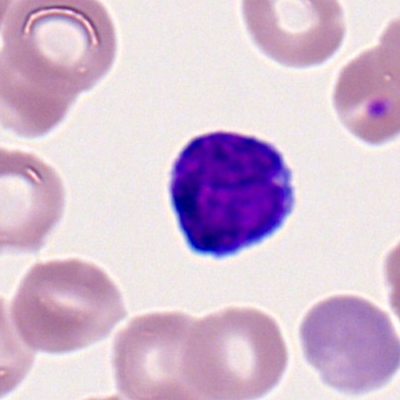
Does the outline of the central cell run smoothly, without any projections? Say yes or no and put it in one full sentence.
Yes, no projections, blebs or ragged parts break the cell's outline.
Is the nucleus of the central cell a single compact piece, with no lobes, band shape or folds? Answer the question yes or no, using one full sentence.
Yes, the cell's nucleus is compact, undivided and round, oval or kidney-shaped.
